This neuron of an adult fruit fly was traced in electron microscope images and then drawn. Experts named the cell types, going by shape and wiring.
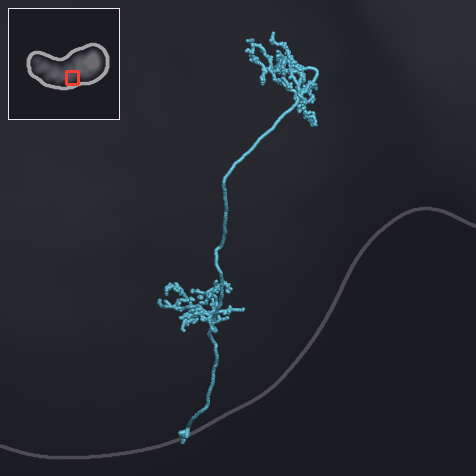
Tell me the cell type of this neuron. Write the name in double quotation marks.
"Tm30"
